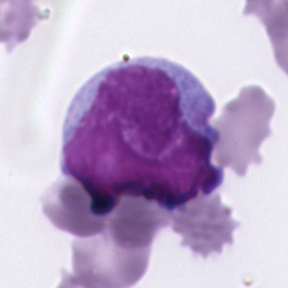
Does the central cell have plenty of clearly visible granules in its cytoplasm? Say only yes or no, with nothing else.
No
